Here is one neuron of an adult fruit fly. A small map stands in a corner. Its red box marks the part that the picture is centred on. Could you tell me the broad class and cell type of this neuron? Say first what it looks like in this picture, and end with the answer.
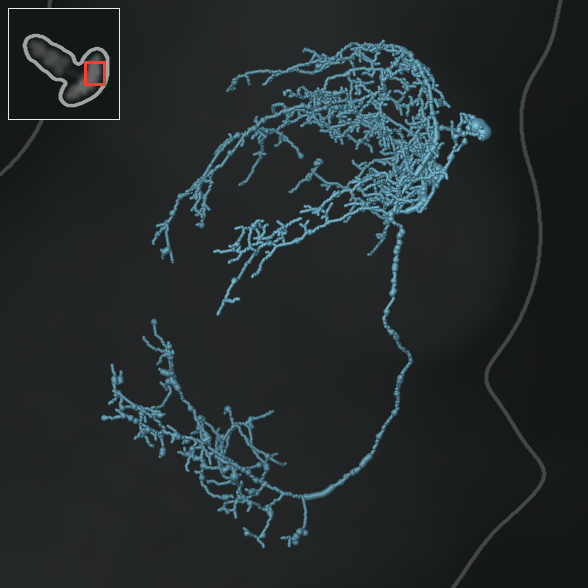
It is in the brain and does not reach the nerve cord. The picture shows more than a hundred branch ends. It is a central-brain intrinsic neuron. Its cell type is SMP042.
